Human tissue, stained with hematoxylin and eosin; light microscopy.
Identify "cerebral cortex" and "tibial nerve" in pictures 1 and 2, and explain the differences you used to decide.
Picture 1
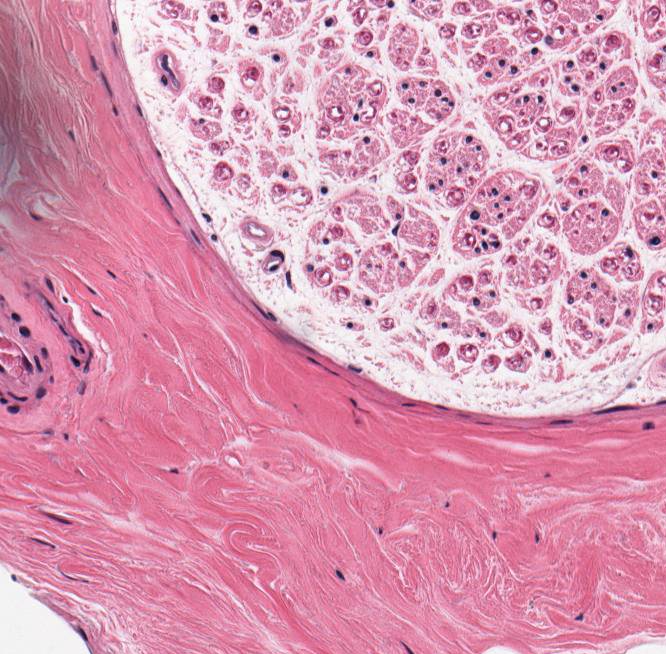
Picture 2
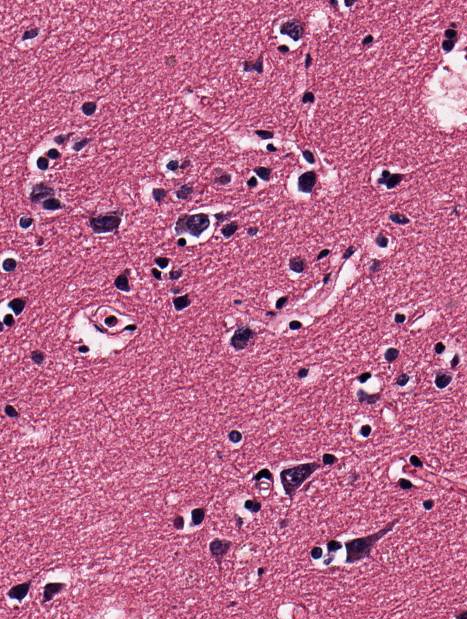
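Here, the tibial nerve is picture 1; the cerebral cortex, picture 2. In picture 1, a rounded nerve fascicle in cross-section fills the upper right, its fibres in pink clusters parted by pale, nearly white spaces. Many are small round profiles, a pale ring around a pink centre, with small dark round to oval nuclei scattered among the clusters. Picture 2's cells lie singly on a uniform pink, finely fibrillary background, forming no glands, tubules or sheets; most nuclei are small, round and dark, with little cytoplasm.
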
